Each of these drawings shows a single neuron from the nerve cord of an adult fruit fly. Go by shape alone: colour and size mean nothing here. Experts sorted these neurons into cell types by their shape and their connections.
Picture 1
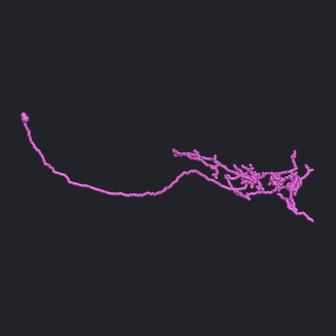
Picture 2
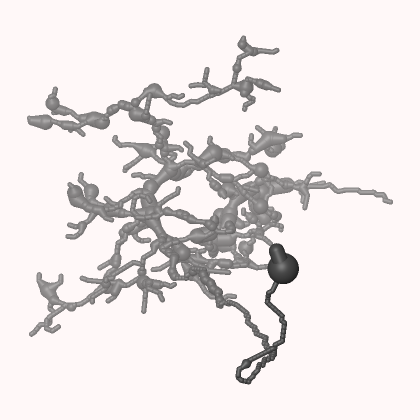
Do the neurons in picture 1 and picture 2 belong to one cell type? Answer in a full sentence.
They are of different cell types.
